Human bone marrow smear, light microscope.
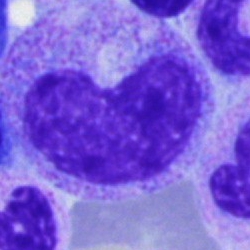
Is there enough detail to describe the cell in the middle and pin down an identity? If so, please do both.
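Let me look at the outline first: it's roughly round and smooth. The nucleus is kidney-shaped, with a notch cut into its upper edge. I can't make out any distinct nucleolus inside it. Through the cytoplasm, fine pink-purple granules are scattered all over. So this is a metamyelocyte.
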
